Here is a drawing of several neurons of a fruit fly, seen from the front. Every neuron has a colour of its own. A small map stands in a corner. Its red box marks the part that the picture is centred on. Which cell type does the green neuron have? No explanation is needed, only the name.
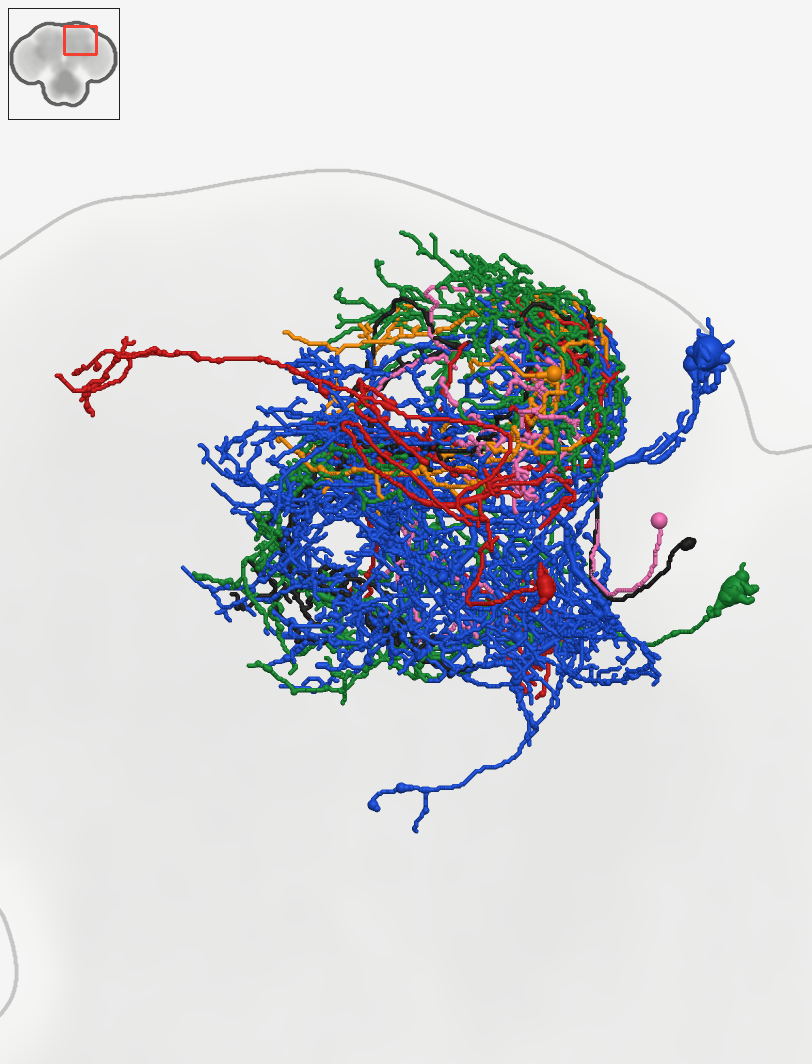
SLP206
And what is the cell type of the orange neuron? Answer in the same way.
CB3049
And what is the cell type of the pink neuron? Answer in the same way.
SLP137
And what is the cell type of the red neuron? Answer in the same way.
SLP170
